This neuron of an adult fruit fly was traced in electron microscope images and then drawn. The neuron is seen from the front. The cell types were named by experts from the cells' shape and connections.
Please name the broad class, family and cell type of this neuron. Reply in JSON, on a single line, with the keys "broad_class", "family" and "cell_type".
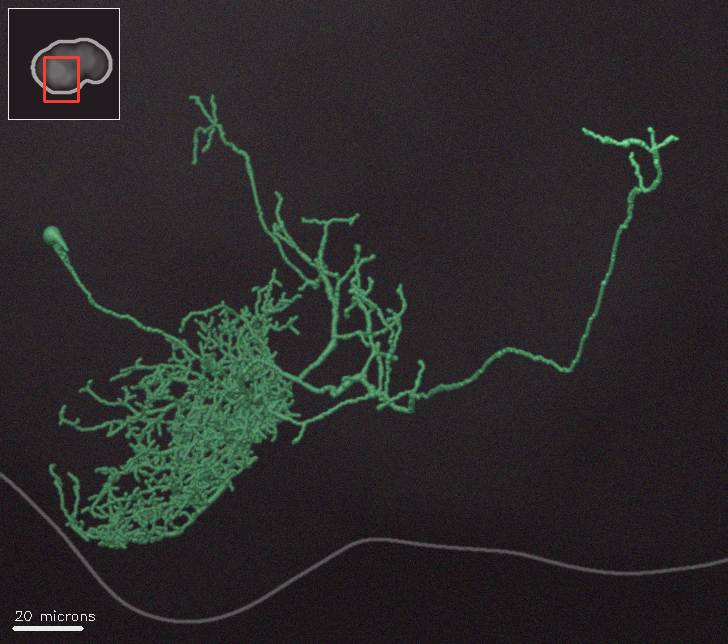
{"broad_class": "ascending neuron", "family": "hemilineage 17A", "cell_type": "AN17A013"}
